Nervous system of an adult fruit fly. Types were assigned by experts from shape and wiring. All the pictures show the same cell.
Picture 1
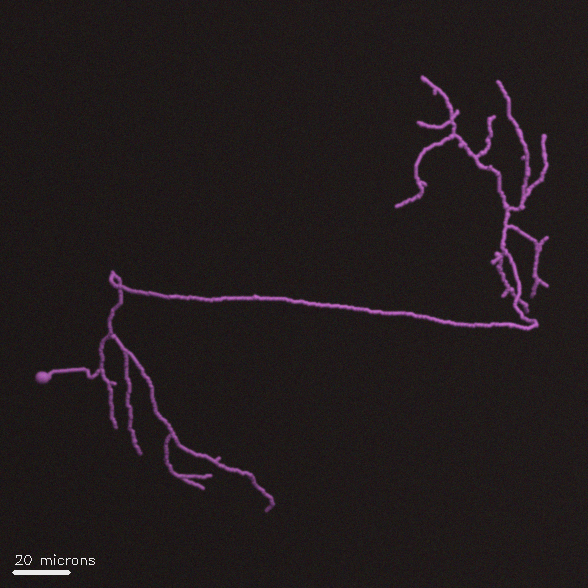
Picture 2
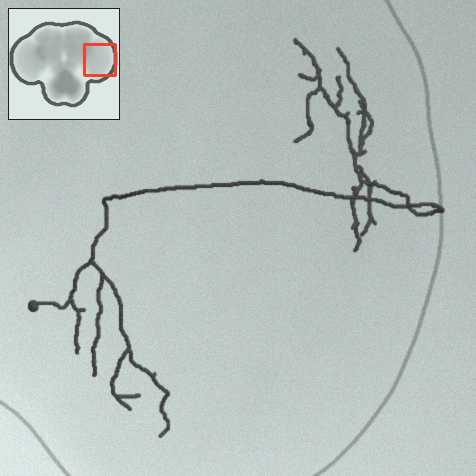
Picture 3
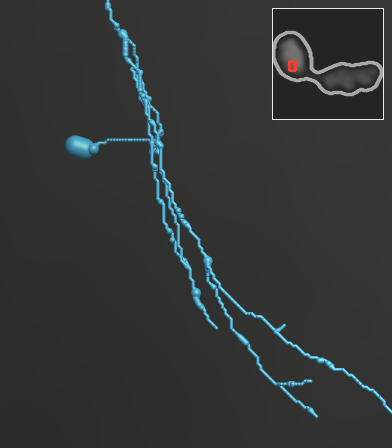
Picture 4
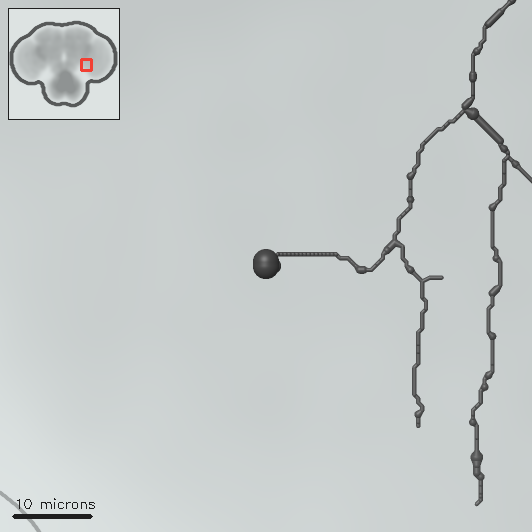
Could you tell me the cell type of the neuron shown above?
Cm23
